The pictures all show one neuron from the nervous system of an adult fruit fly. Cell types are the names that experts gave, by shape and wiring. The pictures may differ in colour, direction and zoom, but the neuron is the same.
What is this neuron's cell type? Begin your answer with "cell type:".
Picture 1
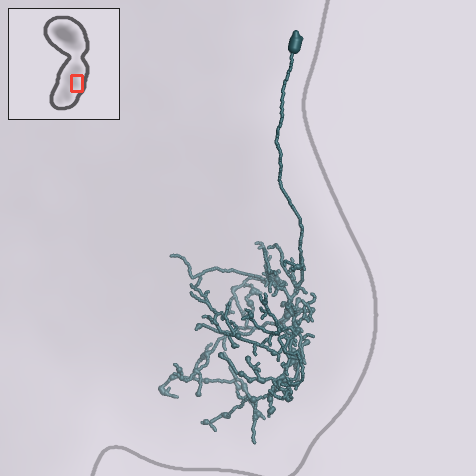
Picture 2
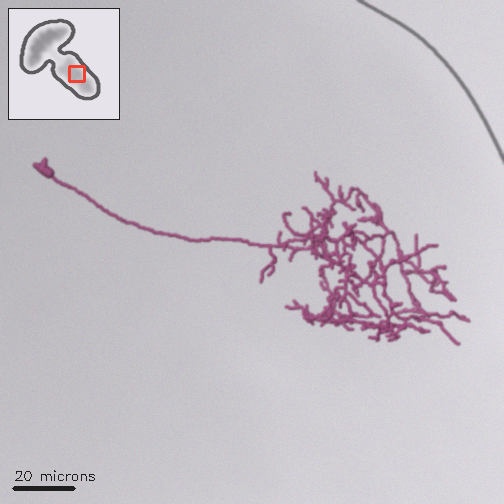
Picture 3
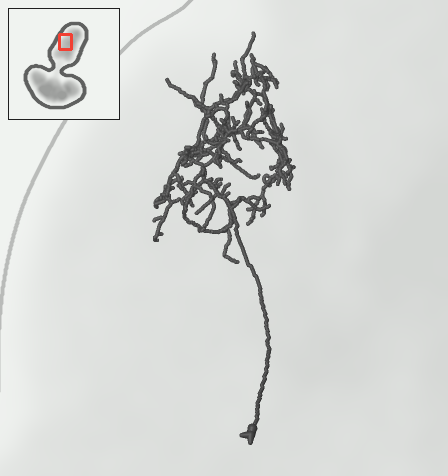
cell type: IN13B058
